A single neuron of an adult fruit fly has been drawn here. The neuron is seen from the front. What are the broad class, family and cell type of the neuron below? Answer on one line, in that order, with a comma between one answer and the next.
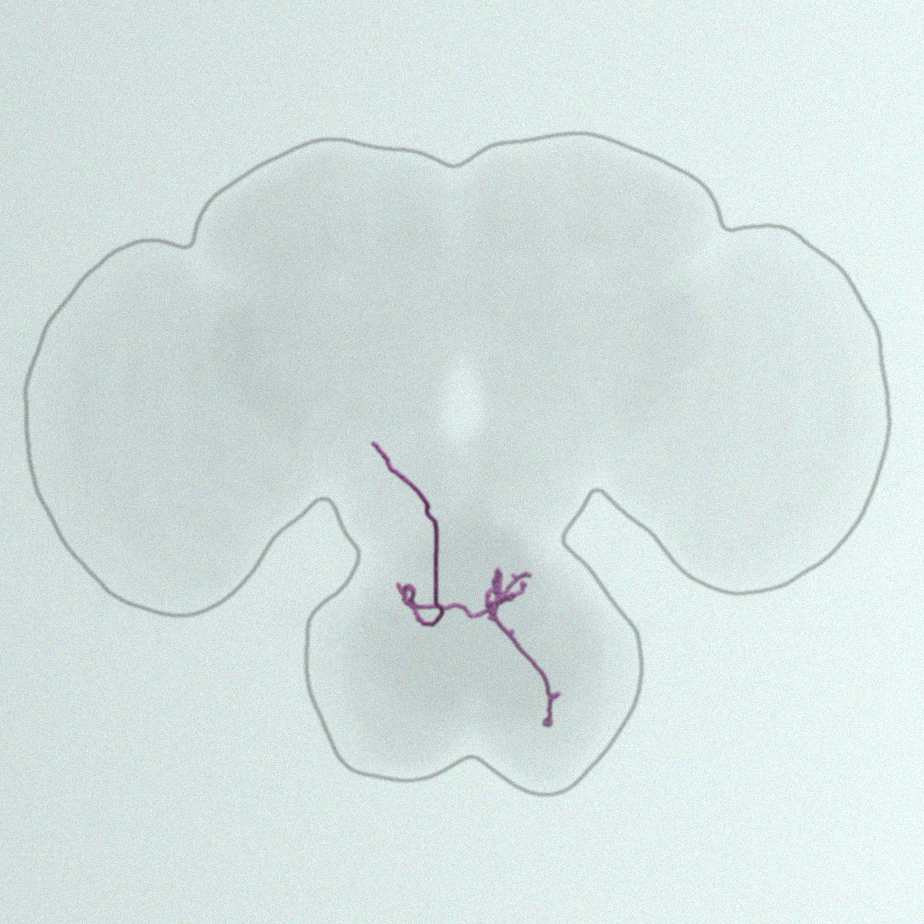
ascending neuron, hemilineage 07B, AN07B072_a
